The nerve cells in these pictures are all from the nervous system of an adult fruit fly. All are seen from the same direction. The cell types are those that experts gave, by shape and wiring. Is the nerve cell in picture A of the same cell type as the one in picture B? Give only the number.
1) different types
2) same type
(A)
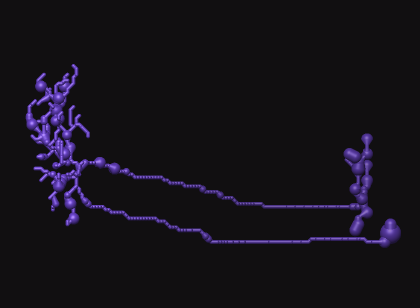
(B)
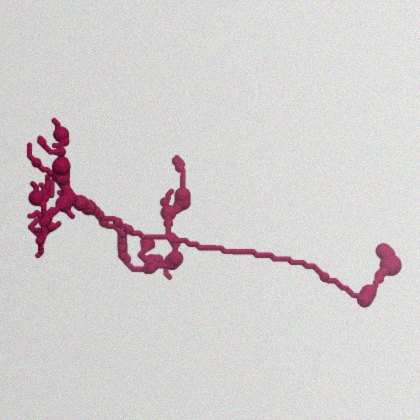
1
